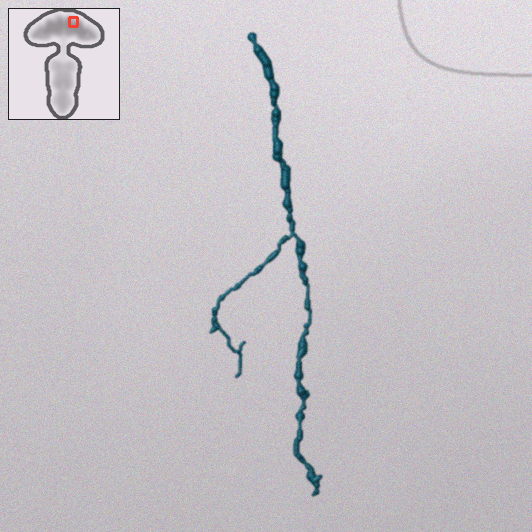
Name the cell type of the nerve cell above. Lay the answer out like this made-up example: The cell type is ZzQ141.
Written: The cell type is JO-B1_a.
